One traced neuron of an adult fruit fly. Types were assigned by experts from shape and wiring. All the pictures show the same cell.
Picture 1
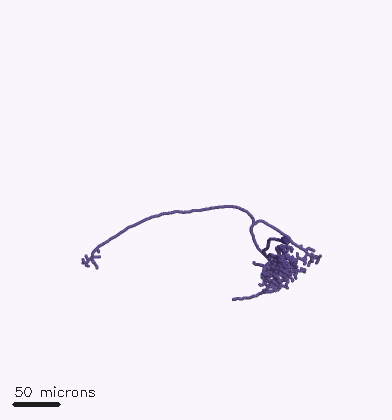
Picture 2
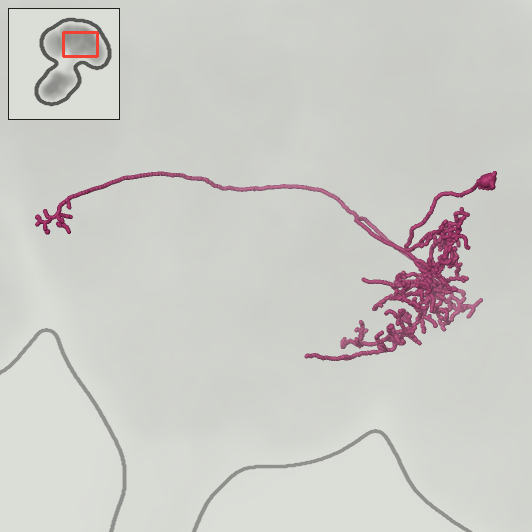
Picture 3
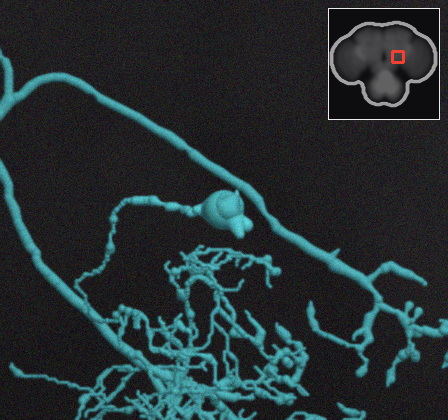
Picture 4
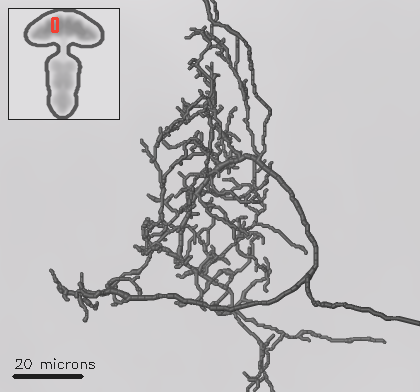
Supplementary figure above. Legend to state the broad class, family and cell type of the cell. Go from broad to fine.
central-brain intrinsic neuron; hemilineage ALl1_ventral; SAD052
